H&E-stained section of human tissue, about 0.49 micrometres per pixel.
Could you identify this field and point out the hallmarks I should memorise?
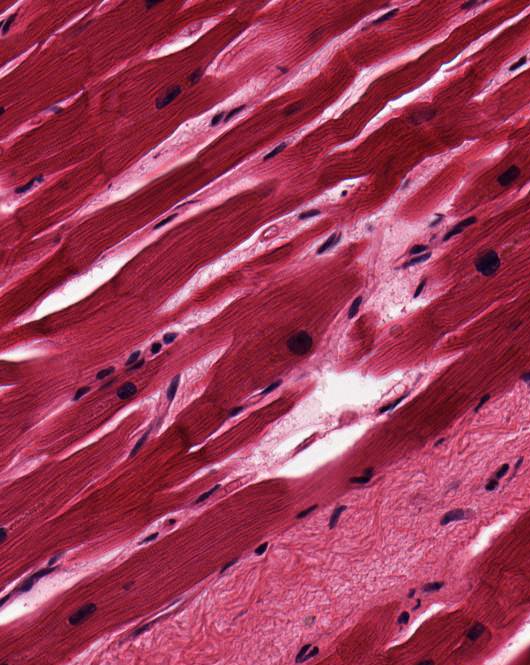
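What you're looking at is myocardium. Follow the fibres, cut lengthwise, running diagonally from lower left to upper right, and notice that they branch and join their neighbours. Now look at the fibre in the centre: its rounded nucleus sits in the middle of the fibre.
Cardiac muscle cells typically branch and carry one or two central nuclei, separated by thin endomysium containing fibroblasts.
Between the fibres here run thin strands of pale loose connective tissue with slender, dark spindle-shaped nuclei, in keeping with that thin endomysium.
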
